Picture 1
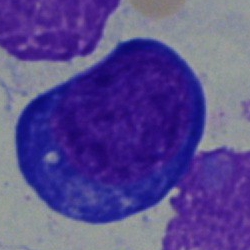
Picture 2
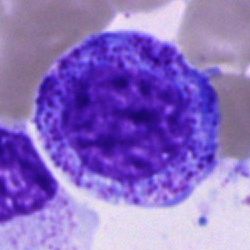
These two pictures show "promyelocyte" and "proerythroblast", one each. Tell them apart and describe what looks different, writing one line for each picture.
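Picture 1 shows a proerythroblast: No distinct granules are seen in the cytoplasm.
Picture 2 shows a promyelocyte: Purple granules are scattered throughout the cytoplasm.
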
